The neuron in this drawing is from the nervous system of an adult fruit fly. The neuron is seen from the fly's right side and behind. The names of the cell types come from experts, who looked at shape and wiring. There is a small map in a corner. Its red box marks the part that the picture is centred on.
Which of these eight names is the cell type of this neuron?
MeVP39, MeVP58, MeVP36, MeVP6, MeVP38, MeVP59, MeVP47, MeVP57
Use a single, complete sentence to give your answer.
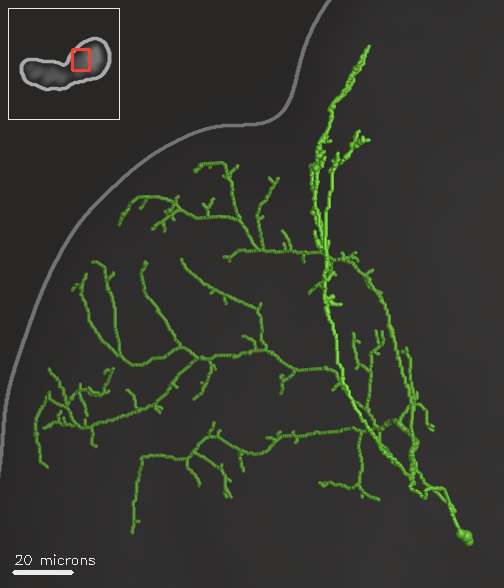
A cell of type MeVP39 is what this neuron is.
